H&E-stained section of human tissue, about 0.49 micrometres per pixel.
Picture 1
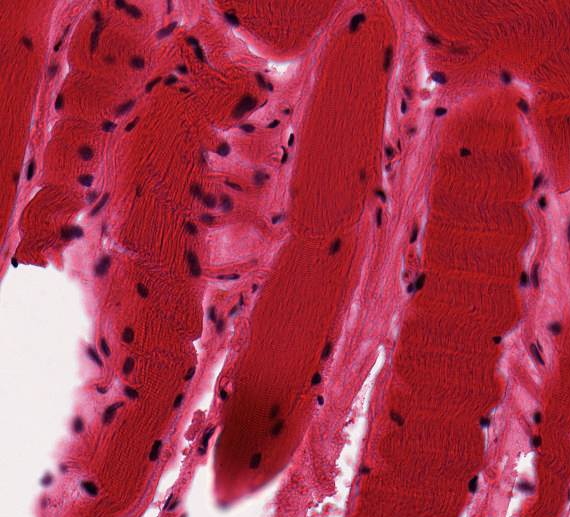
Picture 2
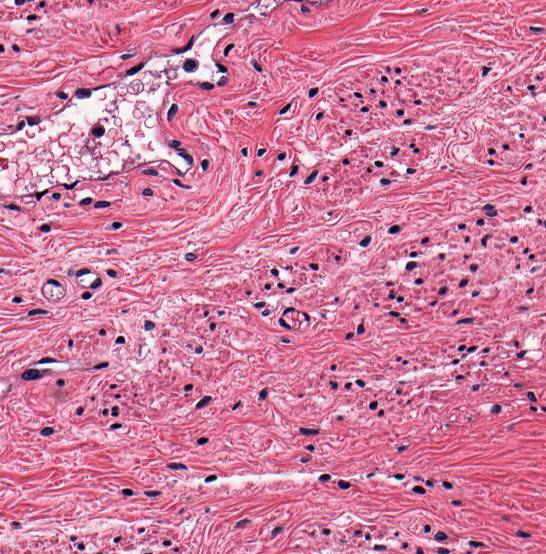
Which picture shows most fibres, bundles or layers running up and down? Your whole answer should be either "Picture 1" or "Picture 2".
Picture 1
